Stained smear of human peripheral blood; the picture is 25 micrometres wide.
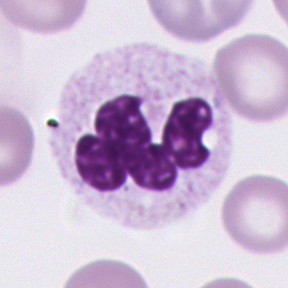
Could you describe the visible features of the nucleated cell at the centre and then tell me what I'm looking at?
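First, the outline: round and smooth. Inside, the chromatin looks dark purple and coarsely clumped. There is plenty of cytoplasm, pale pinkish-lilac, and fine lilac granules are spread evenly through it. This is a segmented neutrophil.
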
